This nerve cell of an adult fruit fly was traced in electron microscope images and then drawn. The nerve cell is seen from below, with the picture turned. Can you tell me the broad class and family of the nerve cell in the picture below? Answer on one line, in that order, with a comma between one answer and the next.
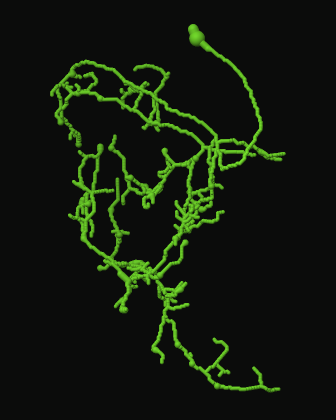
central-brain intrinsic neuron, hemilineage TRdm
